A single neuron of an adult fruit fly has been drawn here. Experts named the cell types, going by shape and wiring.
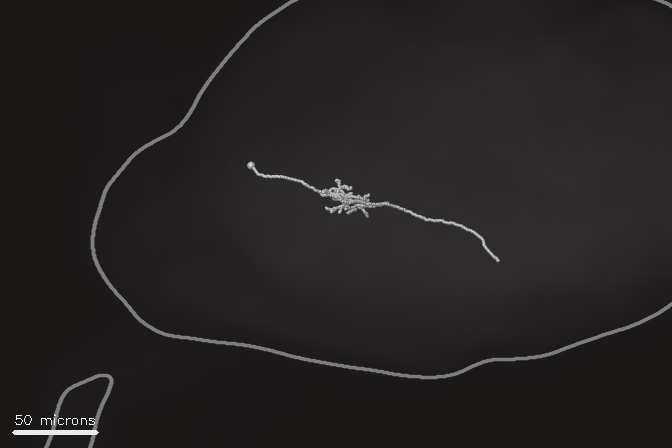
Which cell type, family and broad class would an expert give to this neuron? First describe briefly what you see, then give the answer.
By the scale bar it is about 150 microns wide in this view. As drawn here it is more than twice as wide as it is tall. It is of cell type LoVP13. The family is LoVP. It is a visual projection neuron.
